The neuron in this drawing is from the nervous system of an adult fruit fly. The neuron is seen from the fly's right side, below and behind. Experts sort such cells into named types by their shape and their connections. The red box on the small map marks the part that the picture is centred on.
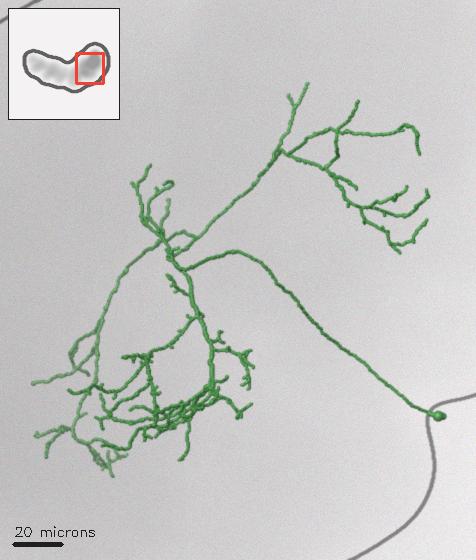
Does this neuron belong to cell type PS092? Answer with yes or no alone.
no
